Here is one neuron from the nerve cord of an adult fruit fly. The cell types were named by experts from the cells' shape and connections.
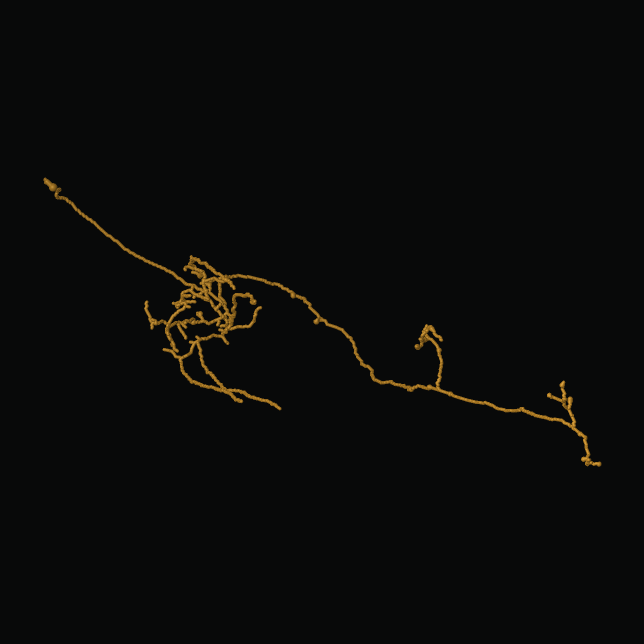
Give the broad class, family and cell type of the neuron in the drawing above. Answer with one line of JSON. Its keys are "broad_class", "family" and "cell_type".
{"broad_class": "nerve-cord intrinsic neuron", "family": "hemilineage 07B", "cell_type": "IN07B100"}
